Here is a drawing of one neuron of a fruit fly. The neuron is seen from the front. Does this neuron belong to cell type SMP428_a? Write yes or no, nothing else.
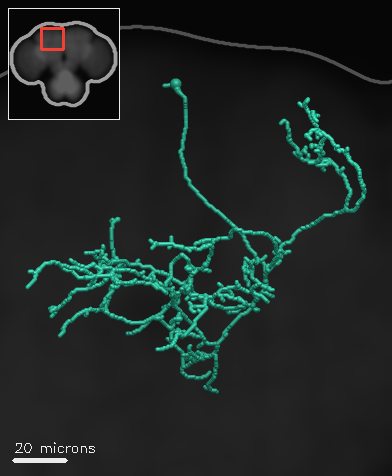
no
